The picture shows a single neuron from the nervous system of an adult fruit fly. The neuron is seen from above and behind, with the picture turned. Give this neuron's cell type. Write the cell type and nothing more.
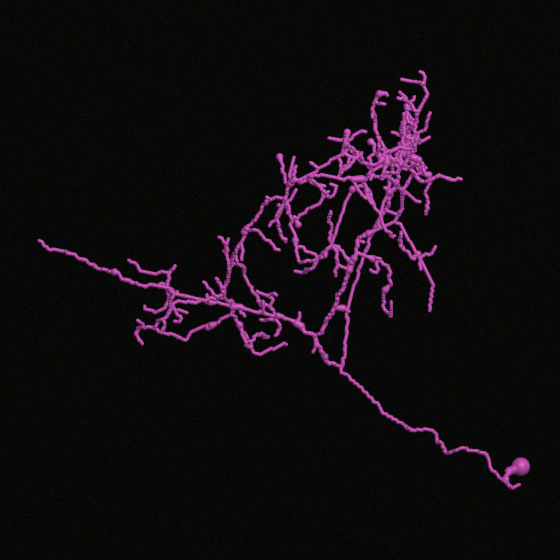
SLP036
